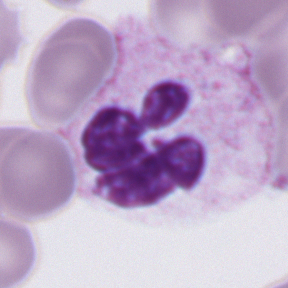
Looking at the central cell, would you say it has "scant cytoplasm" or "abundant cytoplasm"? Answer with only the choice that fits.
Abundant cytoplasm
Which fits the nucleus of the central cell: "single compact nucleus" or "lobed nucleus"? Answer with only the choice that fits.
Lobed nucleus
